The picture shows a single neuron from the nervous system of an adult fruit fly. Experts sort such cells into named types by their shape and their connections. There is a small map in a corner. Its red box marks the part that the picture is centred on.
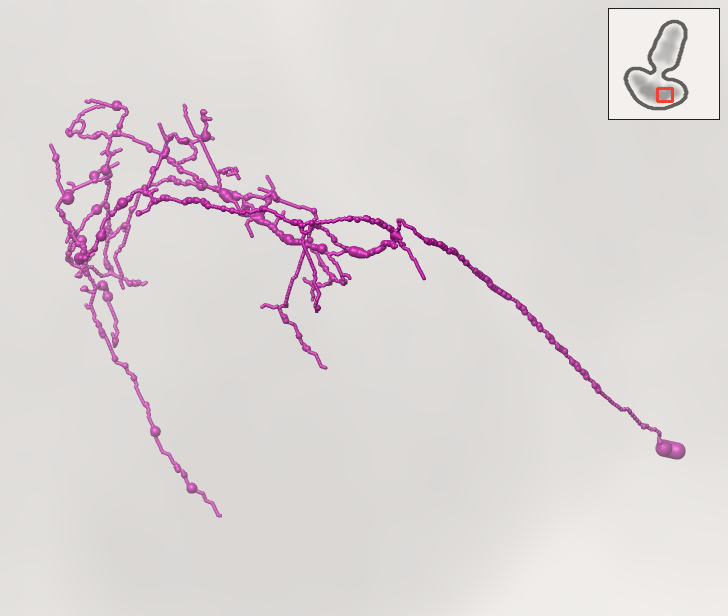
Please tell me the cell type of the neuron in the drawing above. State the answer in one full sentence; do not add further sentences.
Under cell type classification, the neuron is PLP188.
